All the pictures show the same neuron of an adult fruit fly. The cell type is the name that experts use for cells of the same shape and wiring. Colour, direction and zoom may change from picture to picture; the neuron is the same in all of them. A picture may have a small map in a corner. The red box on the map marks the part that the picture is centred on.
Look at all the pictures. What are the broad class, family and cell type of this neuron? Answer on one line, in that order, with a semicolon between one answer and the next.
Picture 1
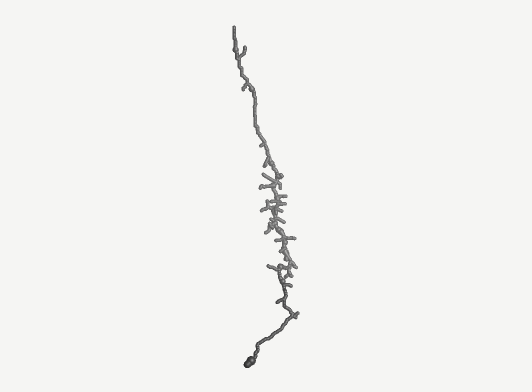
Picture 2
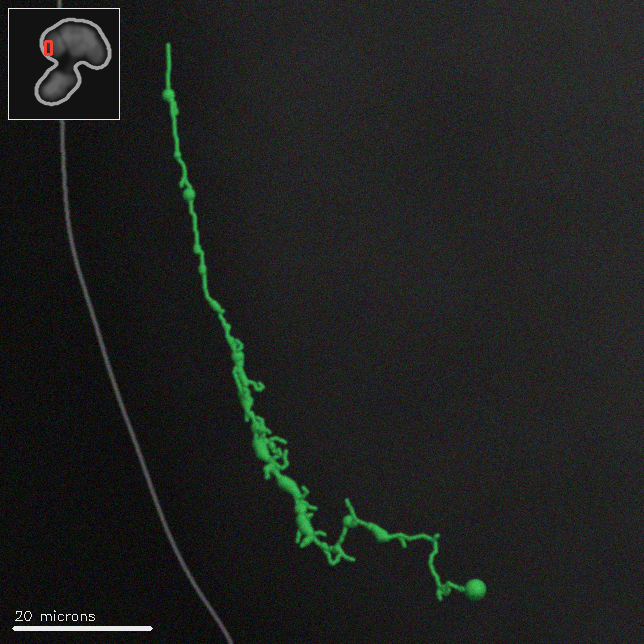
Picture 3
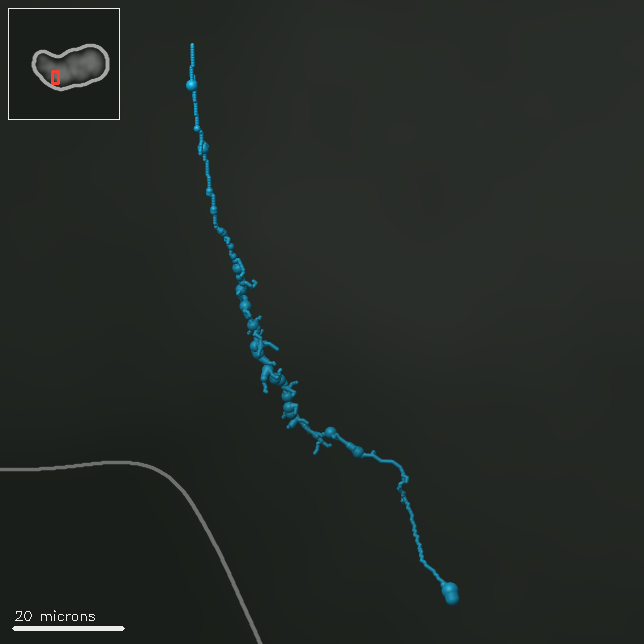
optic-lobe intrinsic neuron; Dm; Dm3b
